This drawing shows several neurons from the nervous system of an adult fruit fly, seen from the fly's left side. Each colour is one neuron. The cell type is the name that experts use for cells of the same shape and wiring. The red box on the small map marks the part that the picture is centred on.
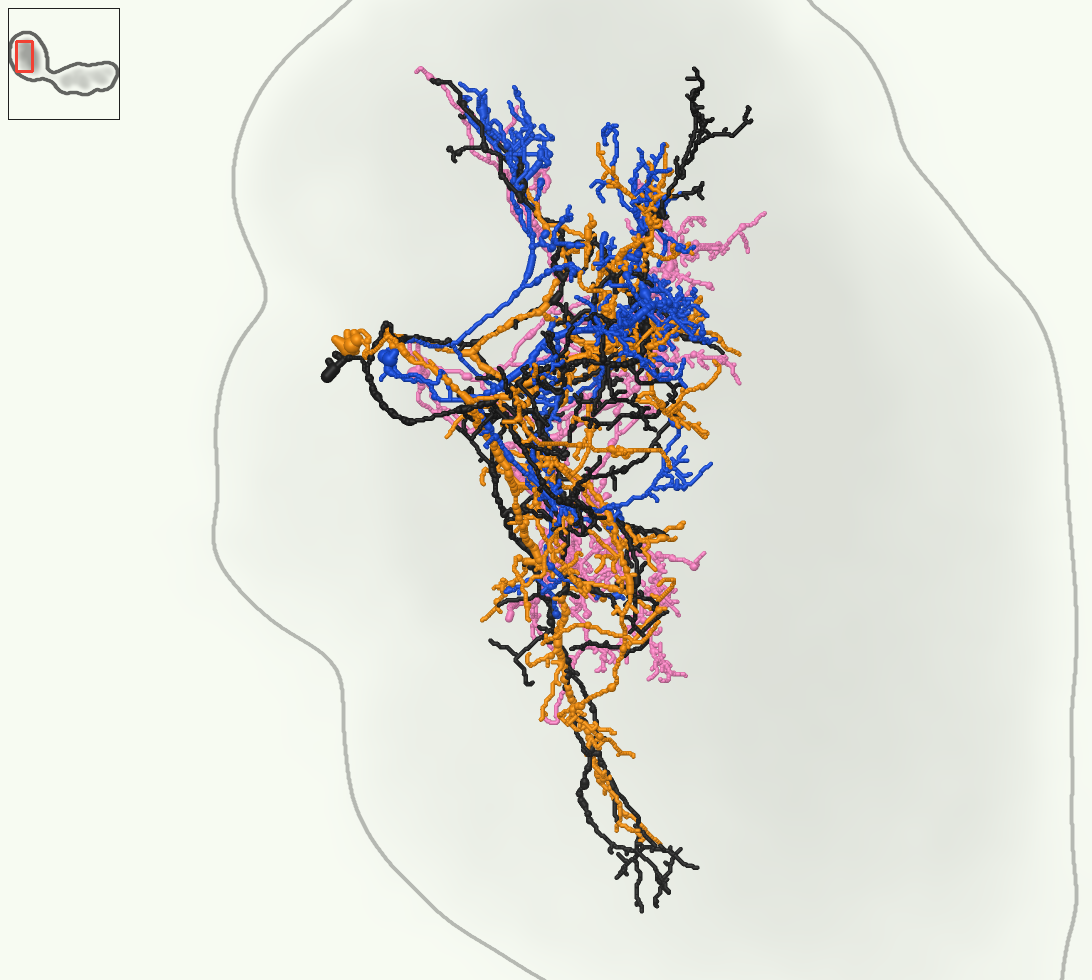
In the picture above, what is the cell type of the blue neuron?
PVLP206m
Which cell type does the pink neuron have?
PVLP208m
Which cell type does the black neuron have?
AVLP299_c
